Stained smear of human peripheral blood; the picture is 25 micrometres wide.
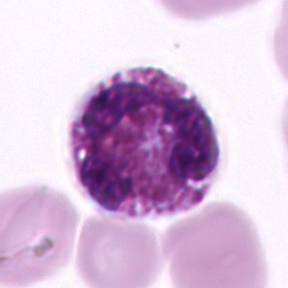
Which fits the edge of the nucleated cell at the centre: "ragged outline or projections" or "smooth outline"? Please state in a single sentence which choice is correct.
The outline of the cell is smooth, not rough.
